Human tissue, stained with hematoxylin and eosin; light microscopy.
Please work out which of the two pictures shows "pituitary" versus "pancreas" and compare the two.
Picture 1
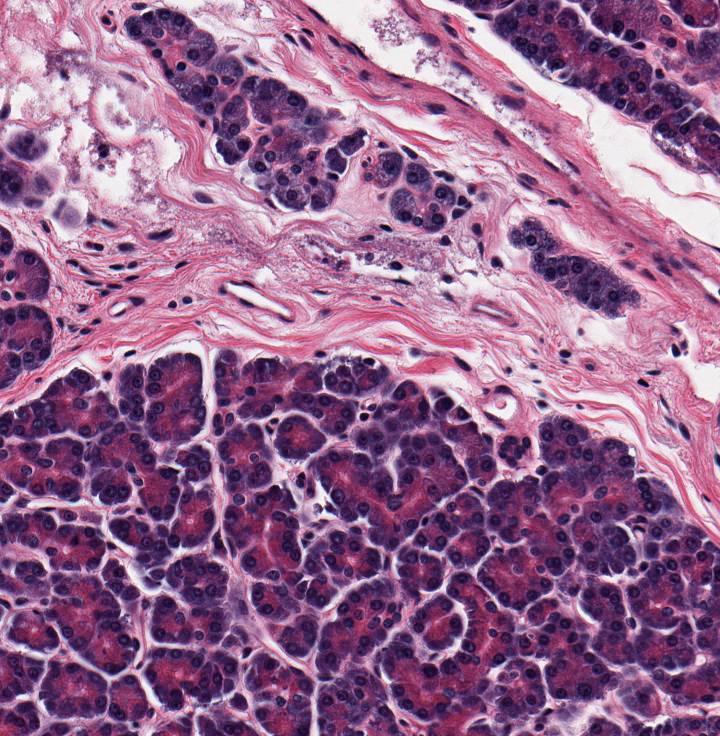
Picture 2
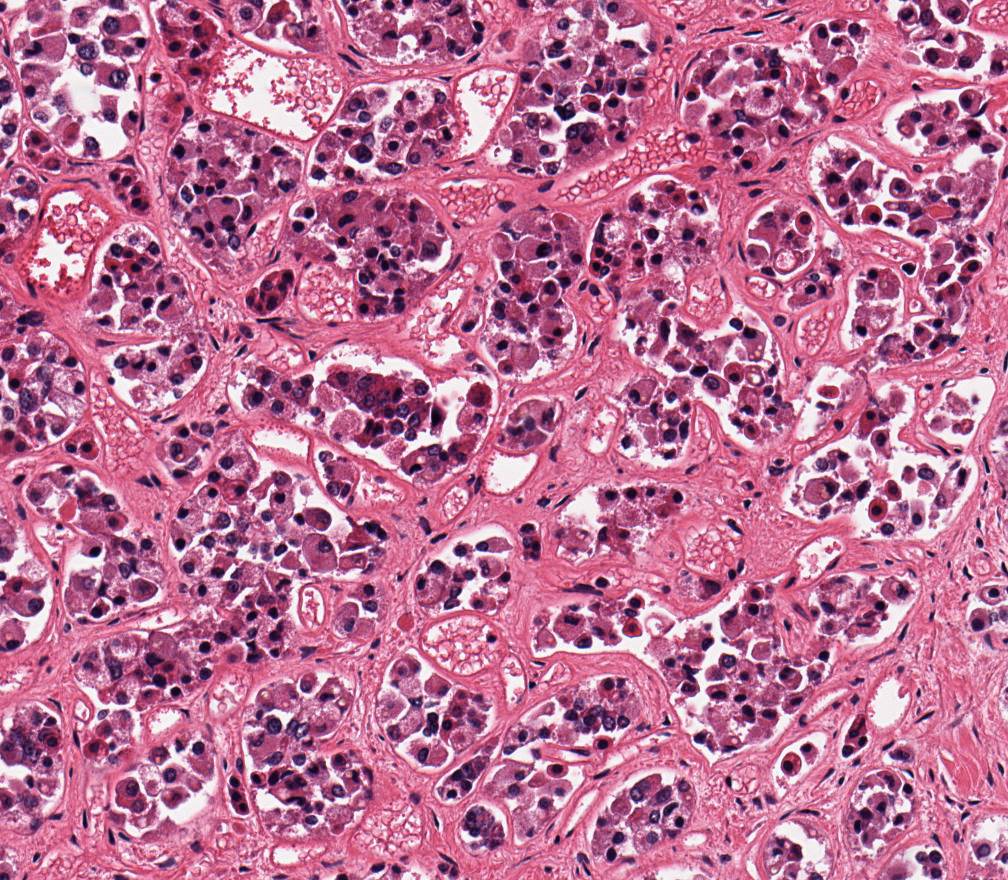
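Pancreas appears in picture 1, pituitary in picture 2. Picture 1 has densely packed glandular parenchyma in its lower half and a diagonal band of pink fibrous connective tissue across the upper part, where small separate clusters of acinar cells also lie. Its cells form small rounded acini arranged radially around tiny central lumina, each cell purple and basophilic at the base and pink-red and eosinophilic at the apex facing the lumen. Picture 2 instead shows rounded nests of cells across the whole field, separated by thin fibrous septa of pink collagen with scattered spindle-shaped nuclei. The nest cells have round nuclei of varying size, many darkly stained. Thin-walled vascular channels filled with red blood cells run in the septa, most prominently in the upper left.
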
